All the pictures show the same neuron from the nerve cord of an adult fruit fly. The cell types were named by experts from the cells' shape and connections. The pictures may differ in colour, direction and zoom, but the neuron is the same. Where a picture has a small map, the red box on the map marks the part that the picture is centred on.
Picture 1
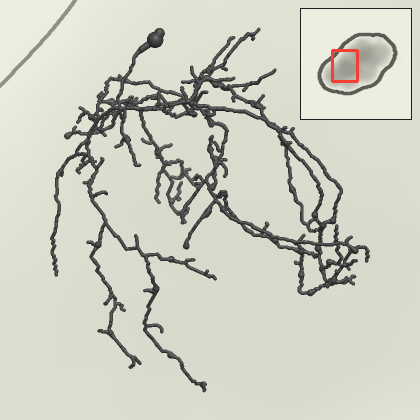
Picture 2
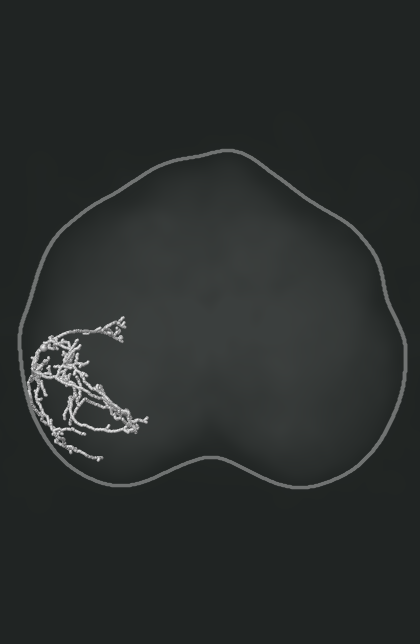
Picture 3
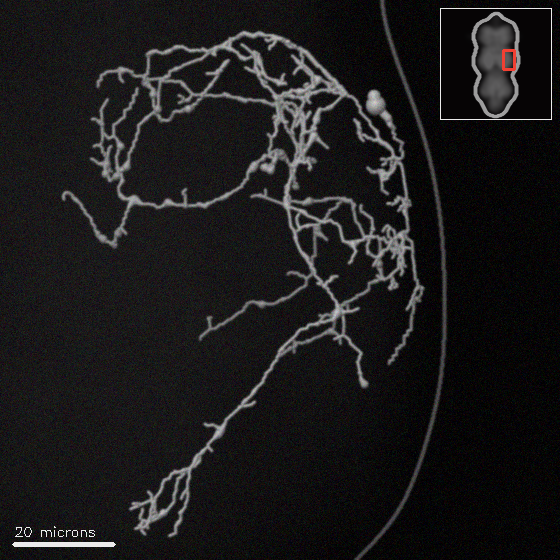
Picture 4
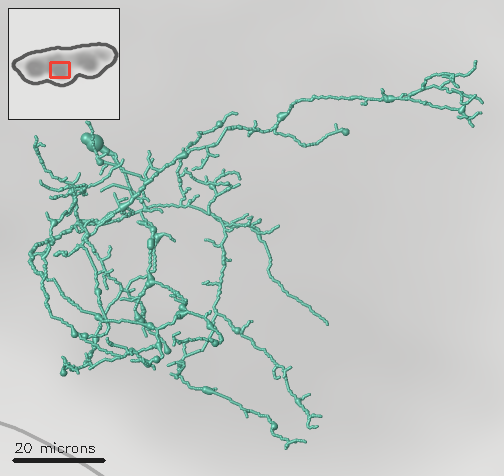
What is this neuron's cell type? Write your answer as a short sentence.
The cell type is IN09A081.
